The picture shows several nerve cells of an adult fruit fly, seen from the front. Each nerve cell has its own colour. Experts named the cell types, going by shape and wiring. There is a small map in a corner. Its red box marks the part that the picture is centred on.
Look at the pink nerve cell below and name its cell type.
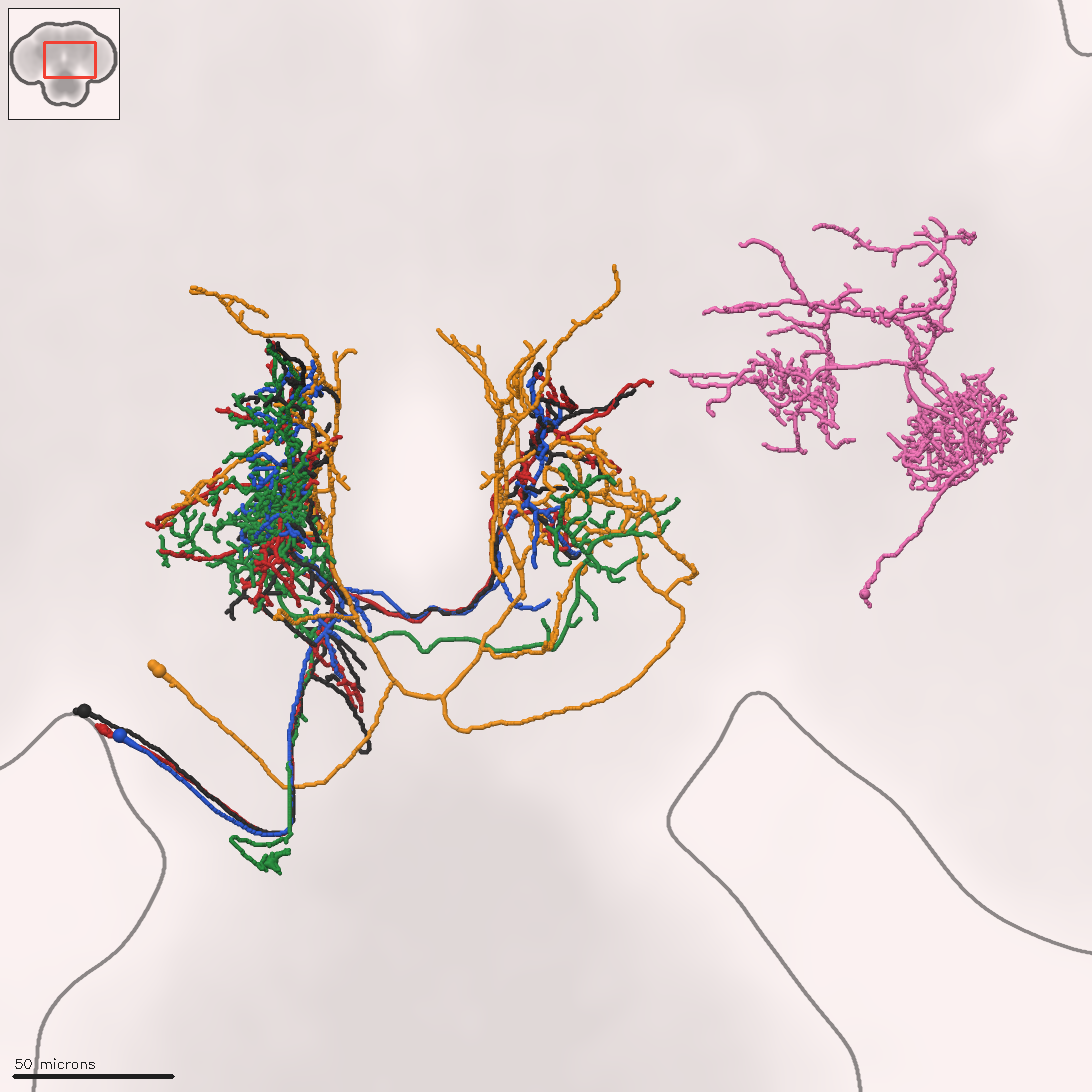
PVLP071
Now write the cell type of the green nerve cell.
CB0164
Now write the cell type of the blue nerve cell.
PS353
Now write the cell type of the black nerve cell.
PS354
